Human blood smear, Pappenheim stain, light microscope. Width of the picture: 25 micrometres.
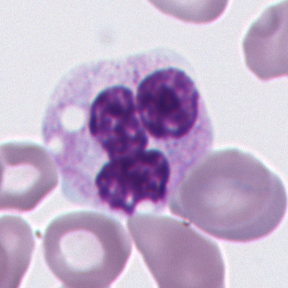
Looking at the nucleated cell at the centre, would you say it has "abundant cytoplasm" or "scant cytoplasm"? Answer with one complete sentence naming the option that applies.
Its nucleus is set within plentiful cytoplasm.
